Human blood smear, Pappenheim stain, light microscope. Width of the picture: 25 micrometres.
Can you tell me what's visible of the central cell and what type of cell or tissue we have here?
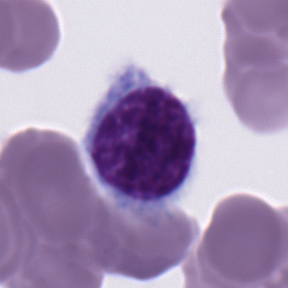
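In this cell the chromatin is dark purple and coarsely clumped, and no nucleoli are visible in the nucleus. The cytoplasm is pale blue and shows no granules. The cell is a hairy cell.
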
